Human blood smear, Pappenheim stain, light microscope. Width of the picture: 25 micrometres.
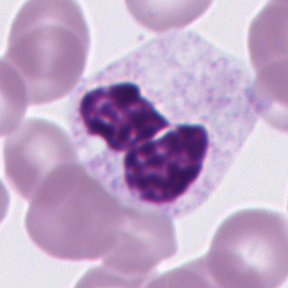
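Segmented neutrophil, centre of field. Nucleus in two lobes, set diagonally: one upper left, one lower right. Cytoplasm abundant and pale, with fine, scattered purple granules.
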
